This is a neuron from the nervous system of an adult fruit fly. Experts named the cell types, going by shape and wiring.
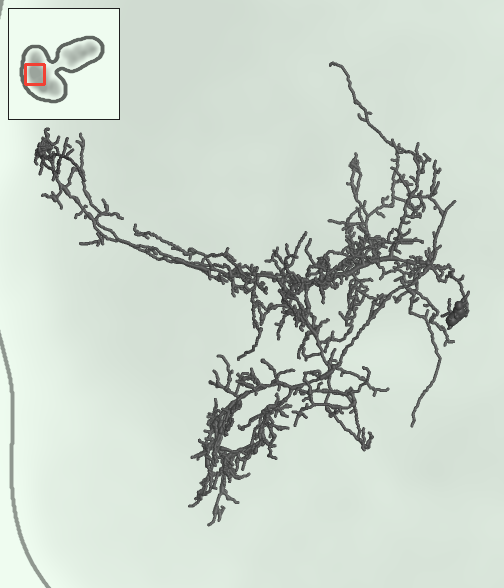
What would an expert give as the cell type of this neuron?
SMP542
